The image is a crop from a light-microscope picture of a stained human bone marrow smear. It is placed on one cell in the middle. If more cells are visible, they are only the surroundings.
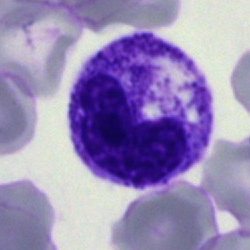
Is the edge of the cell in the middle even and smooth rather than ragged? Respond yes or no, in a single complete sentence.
Yes, the cell has an outline that is smooth instead of rough.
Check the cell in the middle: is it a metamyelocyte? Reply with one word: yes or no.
yes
